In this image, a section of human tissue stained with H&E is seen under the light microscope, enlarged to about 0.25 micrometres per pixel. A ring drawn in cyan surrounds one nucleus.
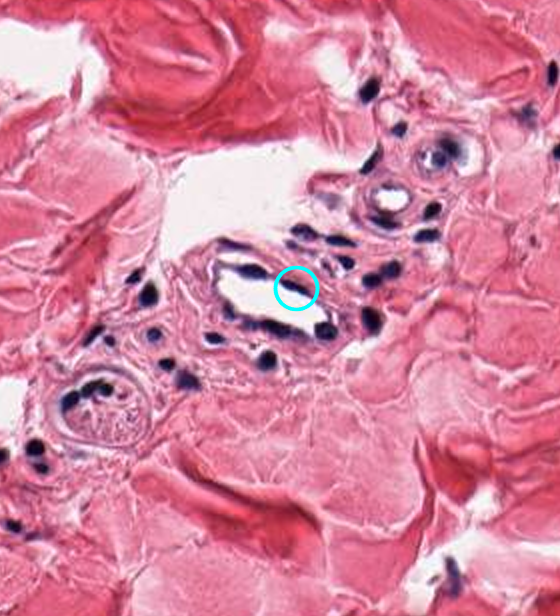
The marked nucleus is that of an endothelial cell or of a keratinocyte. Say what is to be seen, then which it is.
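The nucleus is flattened and elongated, drawn out along the edge of an open, empty lumen. The nucleus stains dark and fairly uniformly, with no visible internal detail. The nucleus is thinner than the rounder nuclei in the surrounding wall and tissue. Almost no cytoplasm can be seen around it; the cell forms only a thin layer lining the lumen. It lies in a single row with other flattened dark nuclei around the lumen, with pink fibres just outside. It is an endothelial cell.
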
